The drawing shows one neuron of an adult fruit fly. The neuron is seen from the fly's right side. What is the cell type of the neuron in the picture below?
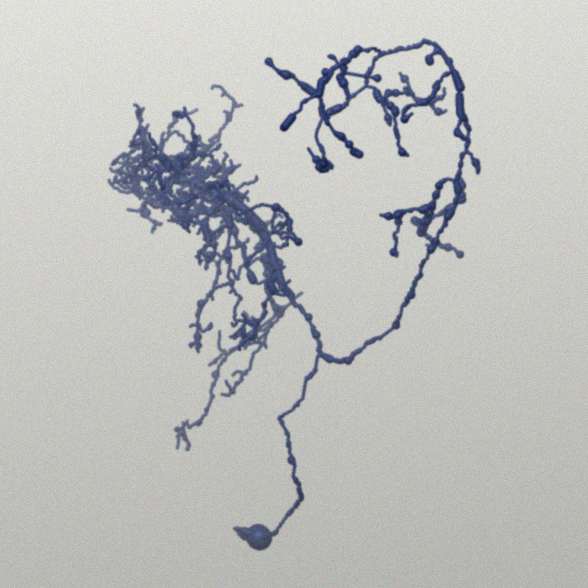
PVLP139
